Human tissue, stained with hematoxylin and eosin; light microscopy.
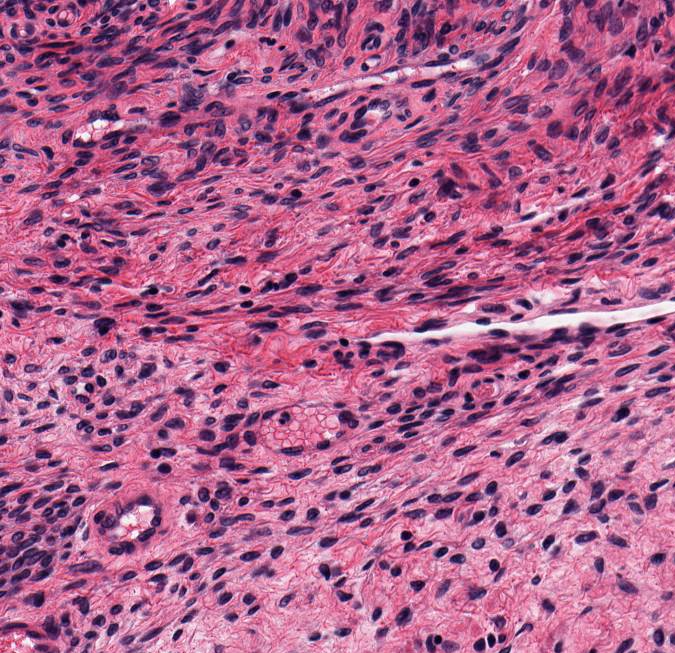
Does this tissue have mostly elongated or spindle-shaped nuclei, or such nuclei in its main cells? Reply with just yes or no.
Yes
